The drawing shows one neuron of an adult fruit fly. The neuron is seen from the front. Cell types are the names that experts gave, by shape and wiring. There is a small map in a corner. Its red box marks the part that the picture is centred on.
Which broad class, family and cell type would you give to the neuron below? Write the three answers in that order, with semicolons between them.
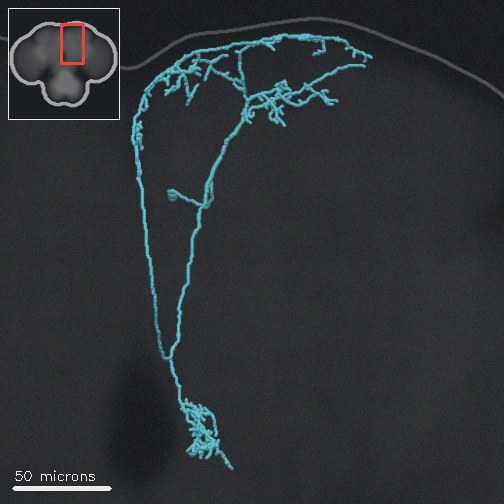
central-brain intrinsic neuron; hemilineage DM2_central; CB4127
